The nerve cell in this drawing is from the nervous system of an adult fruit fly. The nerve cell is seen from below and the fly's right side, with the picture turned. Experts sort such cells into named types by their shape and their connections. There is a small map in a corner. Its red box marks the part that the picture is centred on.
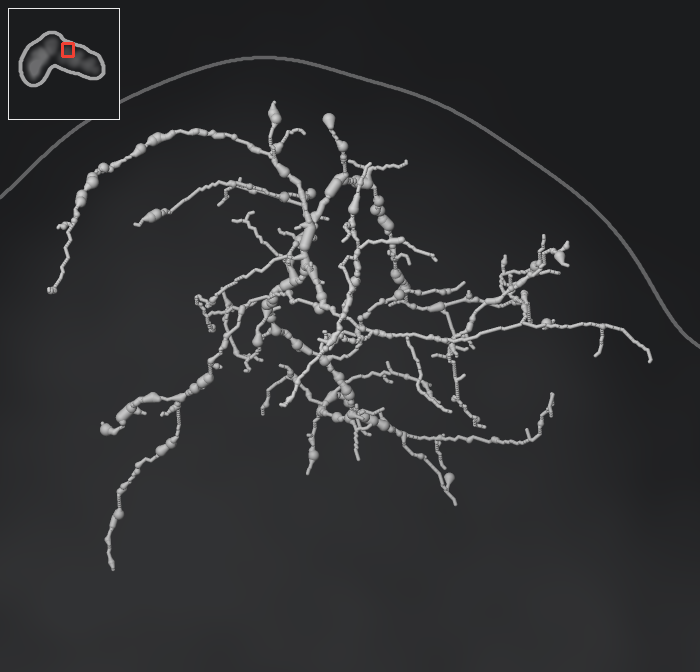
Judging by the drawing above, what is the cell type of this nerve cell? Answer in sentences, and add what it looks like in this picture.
It is of cell type IN20A.22A018. Its broad class is nerve-cord intrinsic neuron. The drawing shows no cell body. Dozens of branch ends can be seen.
